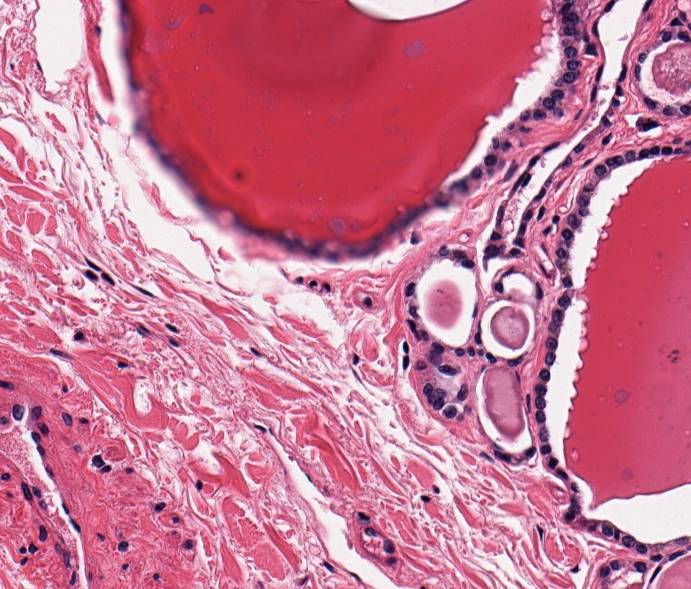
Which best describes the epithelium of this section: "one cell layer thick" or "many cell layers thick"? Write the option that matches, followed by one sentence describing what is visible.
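One cell layer thick. The follicles are lined by a single layer of flattened to low cuboidal epithelial cells with dark, round nuclei.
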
